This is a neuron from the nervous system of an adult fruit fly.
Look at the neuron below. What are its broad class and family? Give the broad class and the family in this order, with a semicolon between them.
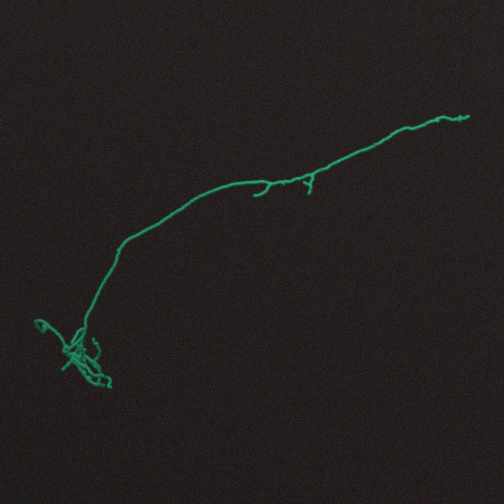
descending neuron; hemilineage LB7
